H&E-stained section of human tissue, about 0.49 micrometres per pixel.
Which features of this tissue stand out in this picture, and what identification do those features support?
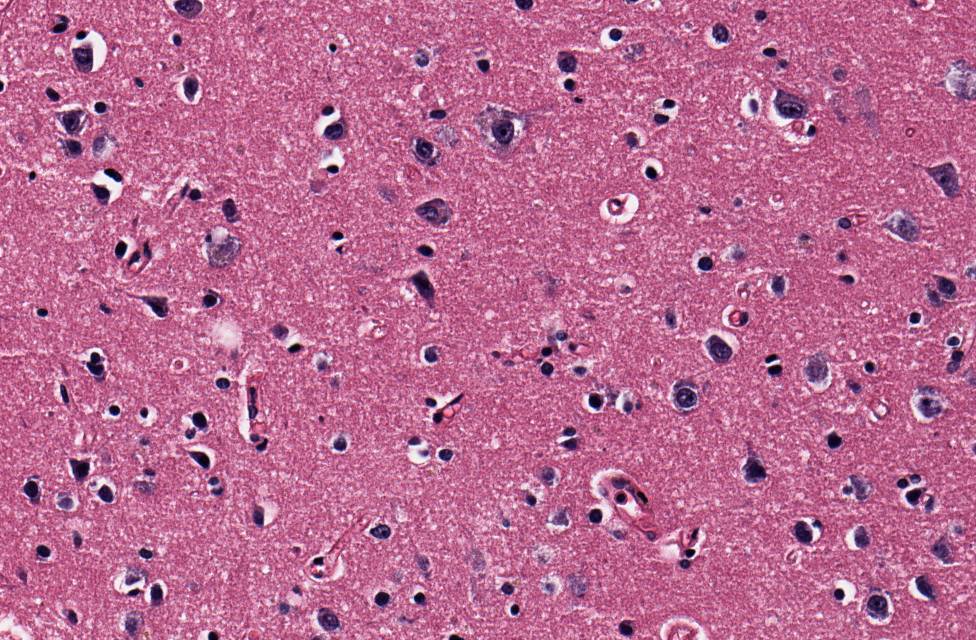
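Notice that the whole field is a fine, granular pink neuropil, with cells scattered fairly evenly and no organized units. Scattered neurons, as in the upper centre, have polygonal bodies and round, pale nuclei with a prominent dark nucleolus. Small, round, dark glial nuclei far outnumber them. Thin-walled capillaries carrying red blood cells run through the neuropil, most clearly in the lower centre. This is cerebral cortex.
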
